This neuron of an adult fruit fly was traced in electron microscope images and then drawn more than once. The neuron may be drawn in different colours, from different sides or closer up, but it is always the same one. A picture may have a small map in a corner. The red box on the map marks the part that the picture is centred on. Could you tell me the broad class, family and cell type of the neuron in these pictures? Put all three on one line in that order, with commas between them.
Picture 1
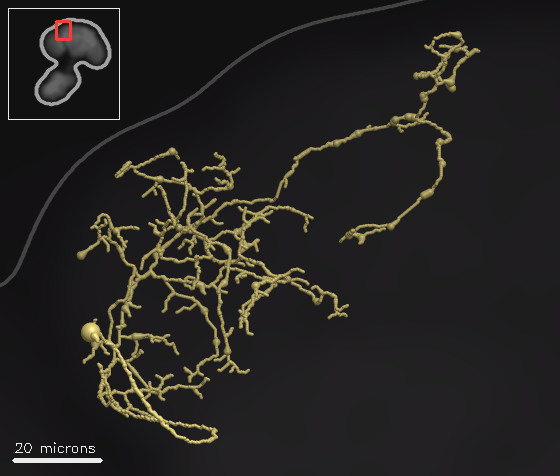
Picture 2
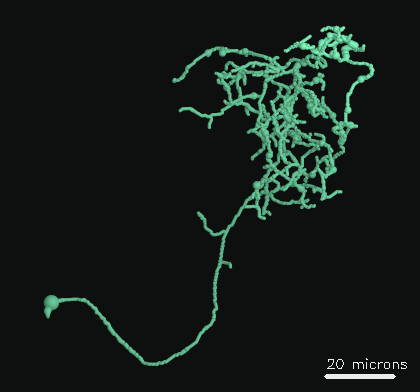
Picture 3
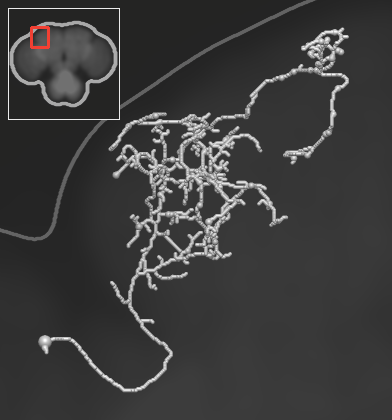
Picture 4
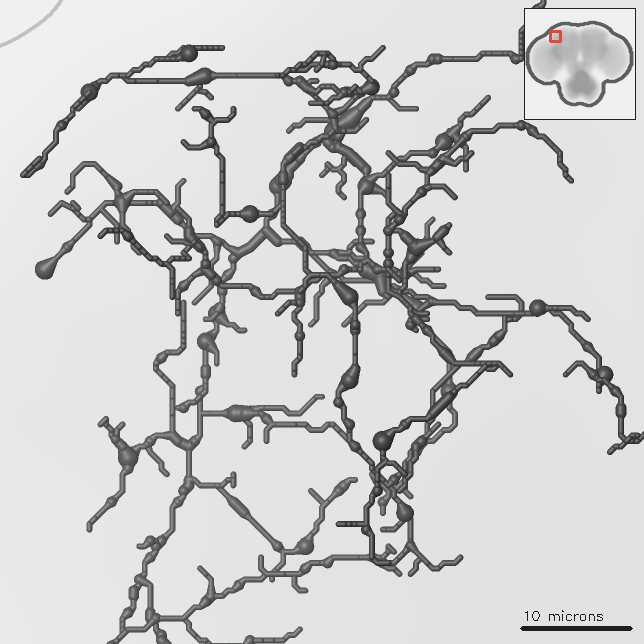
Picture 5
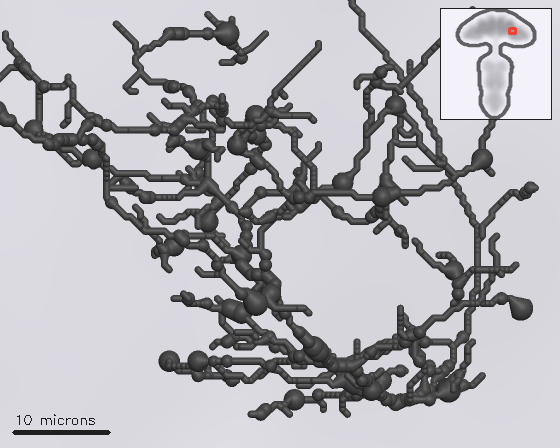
central-brain intrinsic neuron, hemilineage LHa3, CB4084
